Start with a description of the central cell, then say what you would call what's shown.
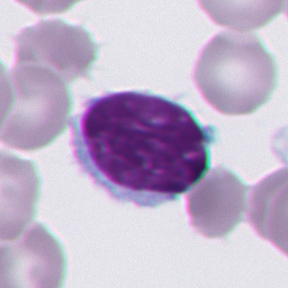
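Along the lower left side the cytoplasm is at its widest, though overall it forms only a thin rim around a nucleus that fills most of the cell. Chromatin is dark purple and dense, with coarse, streaky clumping. The cell border is ragged, carrying fine hair-like projections. What is shown here is a typical lymphocyte.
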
